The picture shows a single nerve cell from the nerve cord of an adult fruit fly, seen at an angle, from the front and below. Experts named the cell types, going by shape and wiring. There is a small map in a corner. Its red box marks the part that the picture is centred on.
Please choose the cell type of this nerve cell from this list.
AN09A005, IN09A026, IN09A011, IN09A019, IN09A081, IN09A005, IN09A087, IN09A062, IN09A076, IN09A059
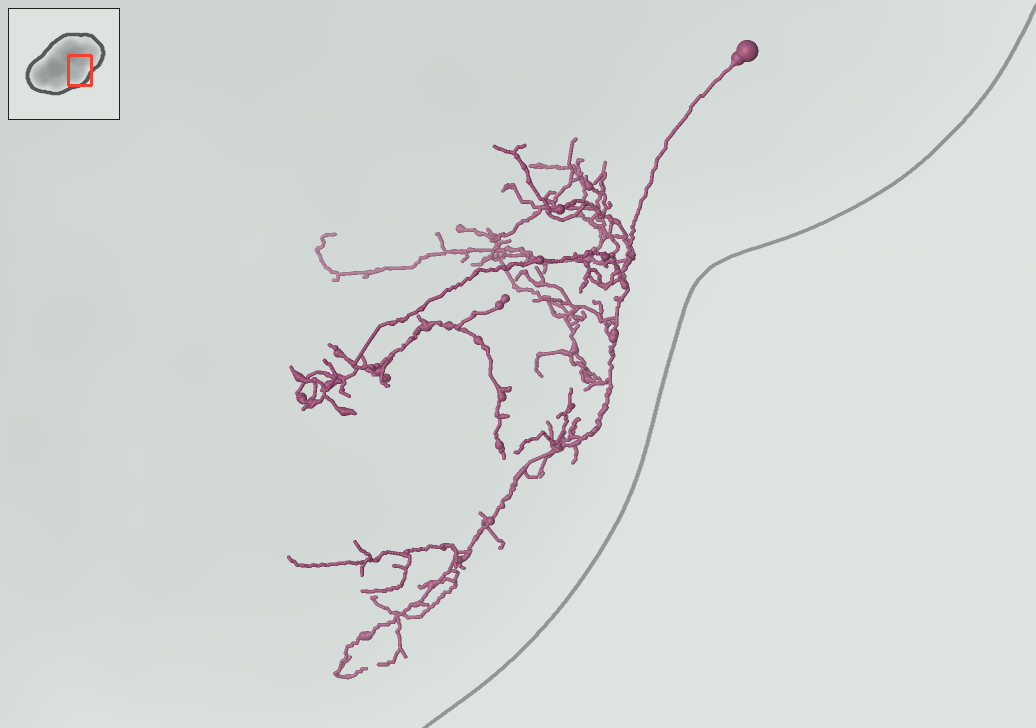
IN09A081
